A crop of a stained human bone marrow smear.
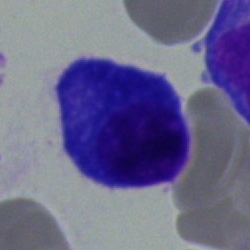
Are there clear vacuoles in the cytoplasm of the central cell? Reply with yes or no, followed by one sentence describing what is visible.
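No. No clear vacuoles are seen within the cell.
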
